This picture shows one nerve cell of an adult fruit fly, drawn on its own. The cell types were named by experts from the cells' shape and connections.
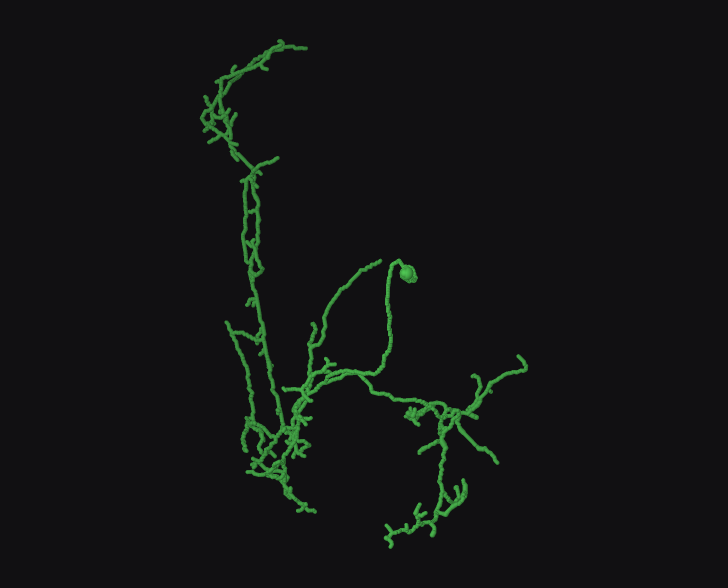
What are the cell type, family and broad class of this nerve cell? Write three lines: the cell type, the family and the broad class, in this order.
PS191
hemilineage PSp1
central-brain intrinsic neuron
